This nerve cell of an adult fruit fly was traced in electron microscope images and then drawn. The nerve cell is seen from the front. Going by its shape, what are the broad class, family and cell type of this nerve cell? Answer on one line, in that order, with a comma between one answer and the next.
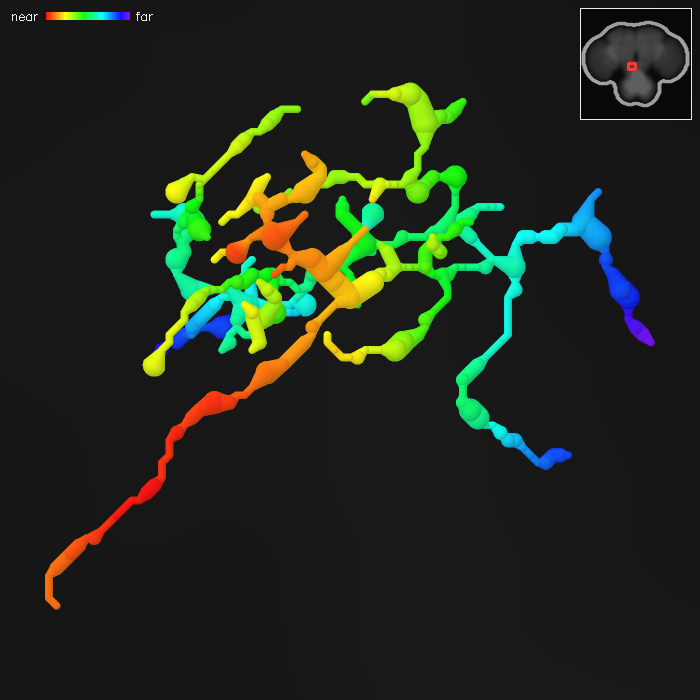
sensory neuron entering the brain, ENS, ENS3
